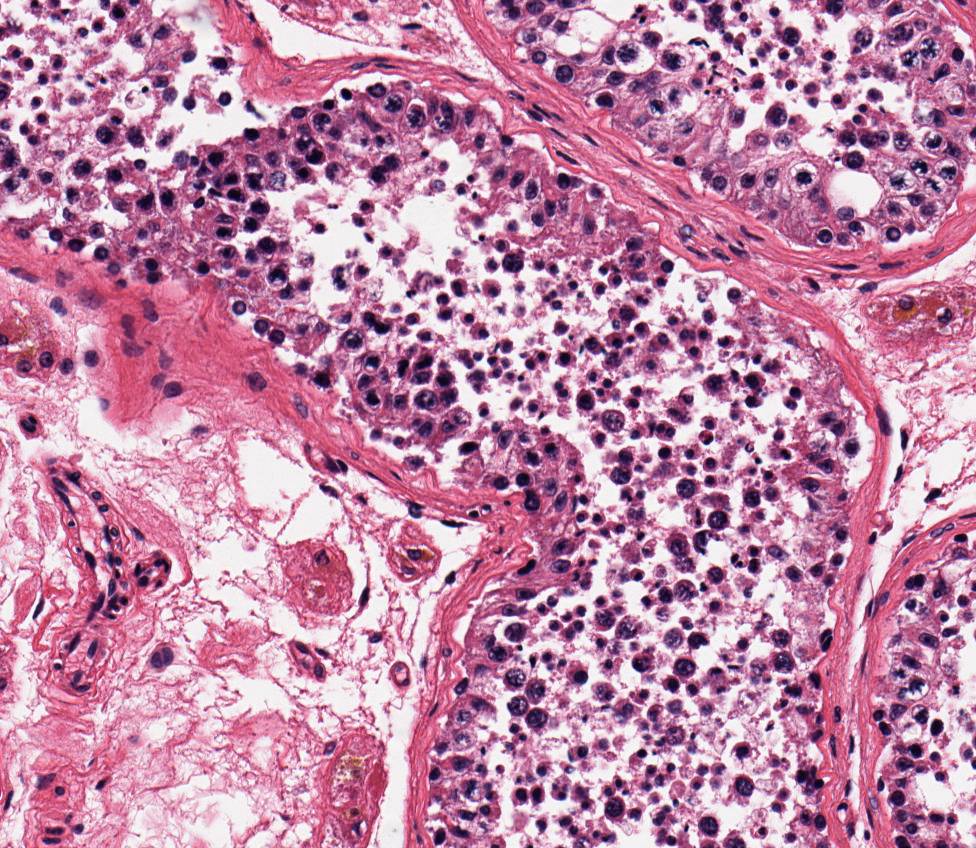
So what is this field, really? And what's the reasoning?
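Seminiferous tubules, closely packed and full of cells, take up most of the field, with loose interstitial tissue wedged in at the lower left. Each is bounded by pink, layered collagen with flattened spindle nuclei.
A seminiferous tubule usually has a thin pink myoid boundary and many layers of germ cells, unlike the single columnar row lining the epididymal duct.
Many loose cells in the central tubule have small, round, dark, condensed nuclei.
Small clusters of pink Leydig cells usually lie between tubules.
Clusters of cells with pink, golden-brown-pigmented cytoplasm lie in the interstitium at lower left and right edge.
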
